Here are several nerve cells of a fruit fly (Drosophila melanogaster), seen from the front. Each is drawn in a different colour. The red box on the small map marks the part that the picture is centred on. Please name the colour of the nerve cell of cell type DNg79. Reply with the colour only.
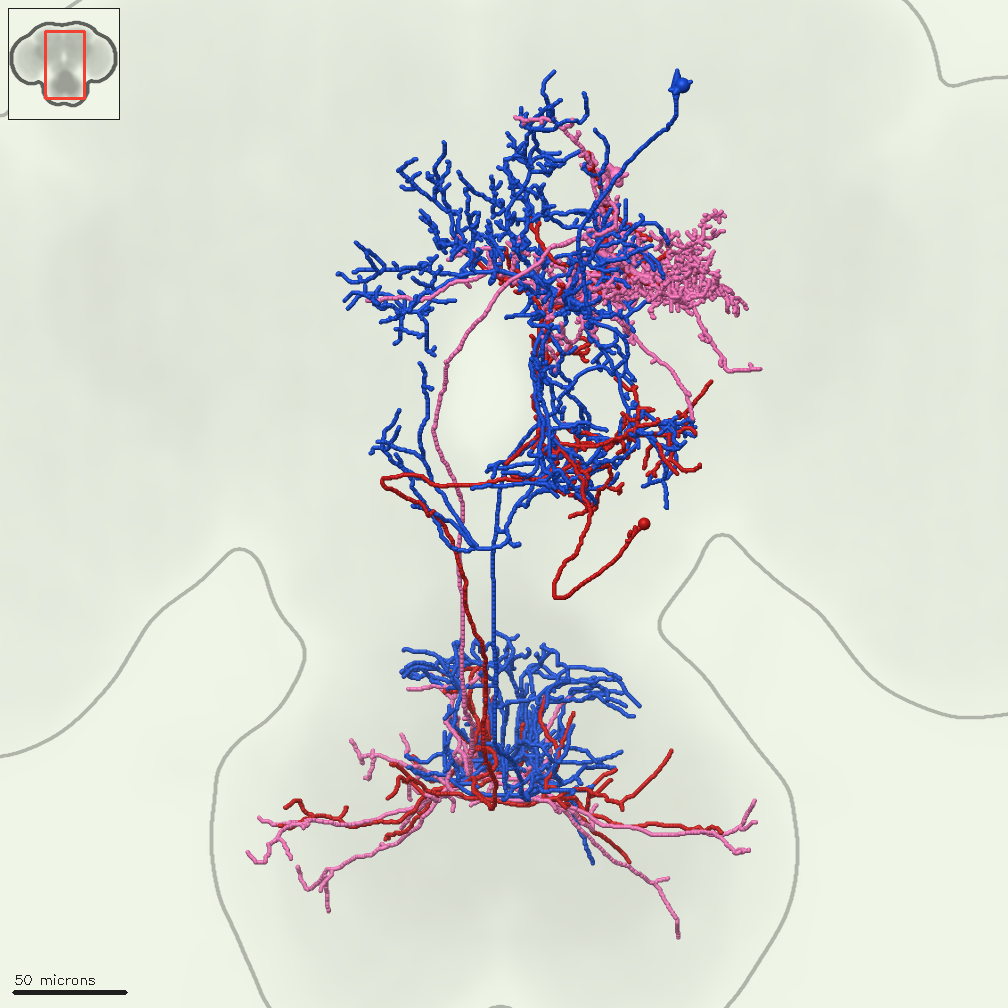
red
